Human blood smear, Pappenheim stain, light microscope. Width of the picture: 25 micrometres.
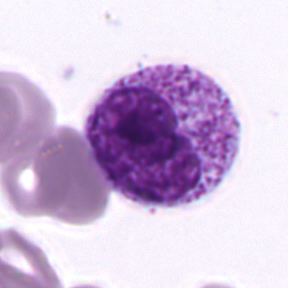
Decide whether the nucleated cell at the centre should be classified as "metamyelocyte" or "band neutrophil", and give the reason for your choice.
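I'd call this a metamyelocyte.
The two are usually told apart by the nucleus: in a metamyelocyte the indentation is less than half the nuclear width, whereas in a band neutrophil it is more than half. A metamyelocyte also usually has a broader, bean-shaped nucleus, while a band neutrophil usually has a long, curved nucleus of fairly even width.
Looking at this one, the nucleus lies toward the left side of the cell, and no nucleolus is visible in it. The outline is round and smooth, about 13 micrometres across. Between the granules the cytoplasm is pale lilac.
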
